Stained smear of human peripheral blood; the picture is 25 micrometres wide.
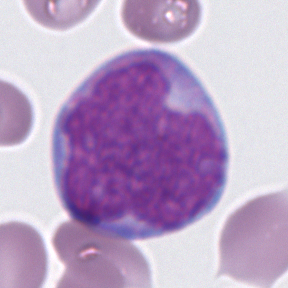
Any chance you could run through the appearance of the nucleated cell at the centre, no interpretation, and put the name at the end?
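A smooth, rounded outline encloses the cell, and its surface shows no projections. A notch is cut into the upper right edge of the nucleus. Within that notch lies a paler, almost colourless patch of cytoplasm. The cell is an atypical promyelocyte.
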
